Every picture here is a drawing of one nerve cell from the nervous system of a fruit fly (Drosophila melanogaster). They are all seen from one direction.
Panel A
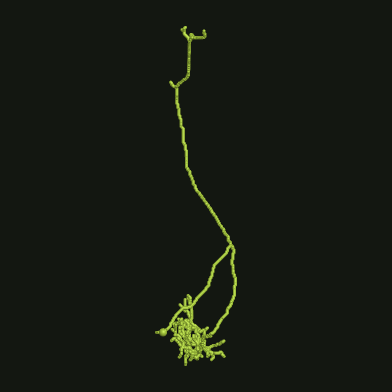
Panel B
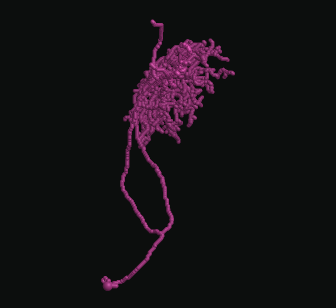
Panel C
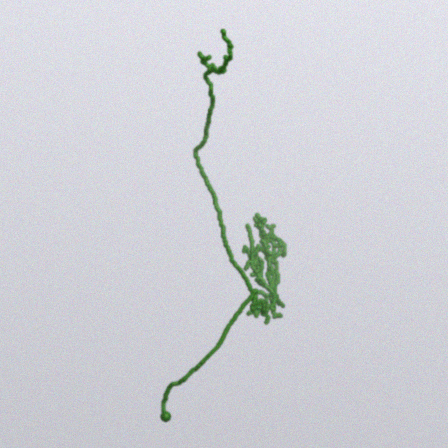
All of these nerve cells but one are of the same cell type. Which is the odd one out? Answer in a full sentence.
The nerve cell in panel B is of another cell type than the rest.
